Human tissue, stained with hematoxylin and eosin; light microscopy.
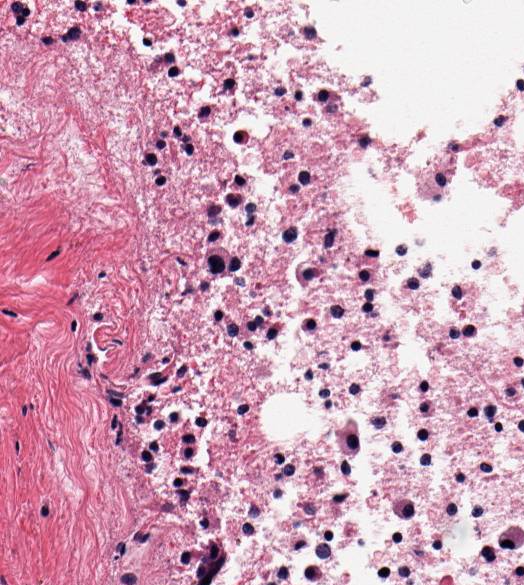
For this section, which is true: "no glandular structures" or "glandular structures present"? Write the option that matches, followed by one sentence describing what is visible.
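No glandular structures. No glands or epithelium are present anywhere in the field.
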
